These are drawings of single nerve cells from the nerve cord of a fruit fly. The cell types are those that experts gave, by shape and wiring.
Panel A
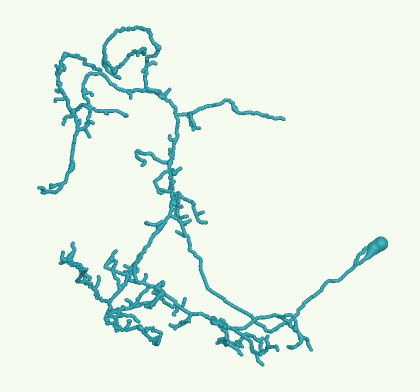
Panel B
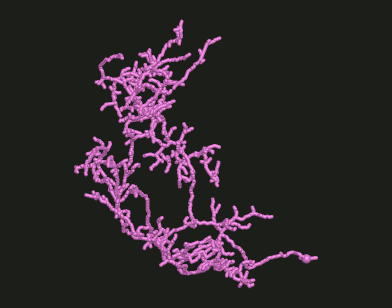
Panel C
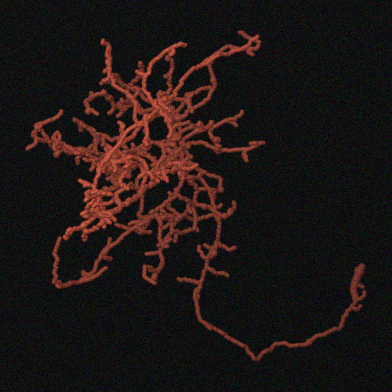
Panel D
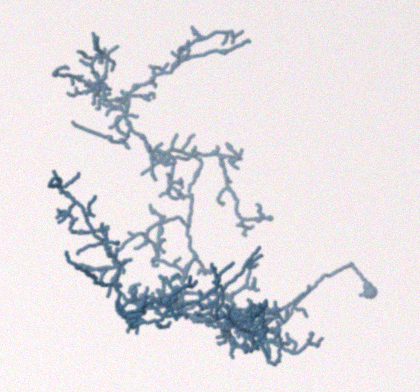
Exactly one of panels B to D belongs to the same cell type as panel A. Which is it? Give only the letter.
B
